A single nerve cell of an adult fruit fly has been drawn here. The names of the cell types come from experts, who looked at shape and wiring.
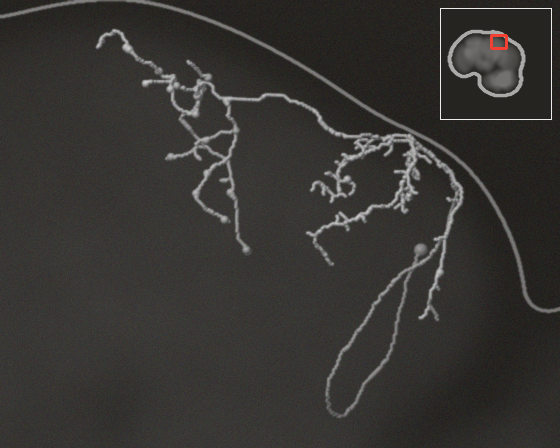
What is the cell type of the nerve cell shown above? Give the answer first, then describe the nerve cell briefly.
It is of cell type LHAV5a2_a4. It is a central-brain intrinsic neuron. The cell body can be seen on the right of the picture. The picture shows dozens of branch ends.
